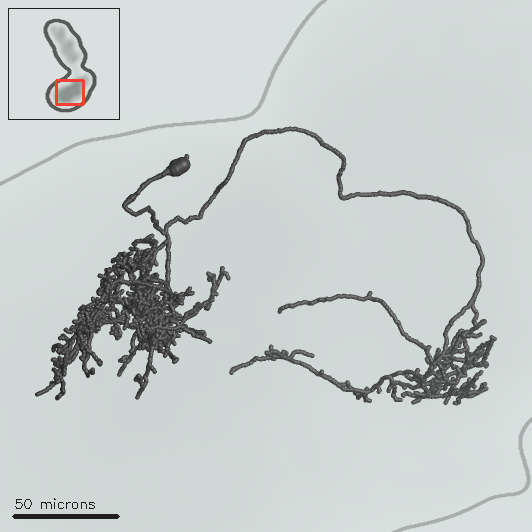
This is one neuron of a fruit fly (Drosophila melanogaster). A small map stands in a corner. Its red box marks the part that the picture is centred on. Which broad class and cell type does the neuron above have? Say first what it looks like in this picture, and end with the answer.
By the scale bar it is about 200 microns wide in this view. Dozens of branch ends can be seen. It is a central-brain intrinsic neuron. The cell type is IB065.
